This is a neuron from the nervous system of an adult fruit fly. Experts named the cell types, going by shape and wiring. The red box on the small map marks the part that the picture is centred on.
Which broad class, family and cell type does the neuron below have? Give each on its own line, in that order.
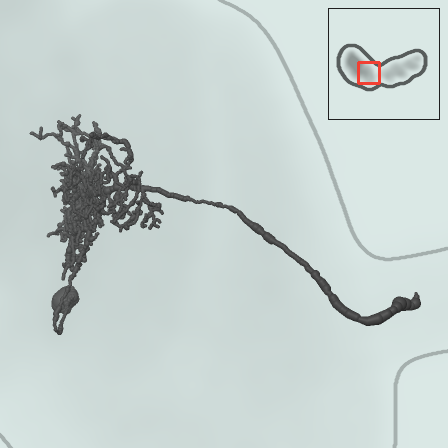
motor neuron of the brain
hemilineage LB12
GNG283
